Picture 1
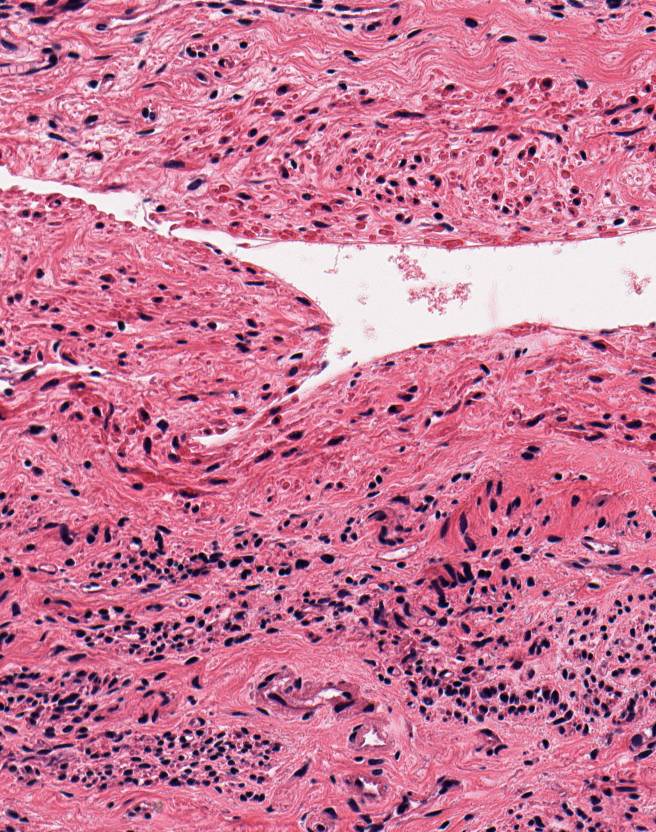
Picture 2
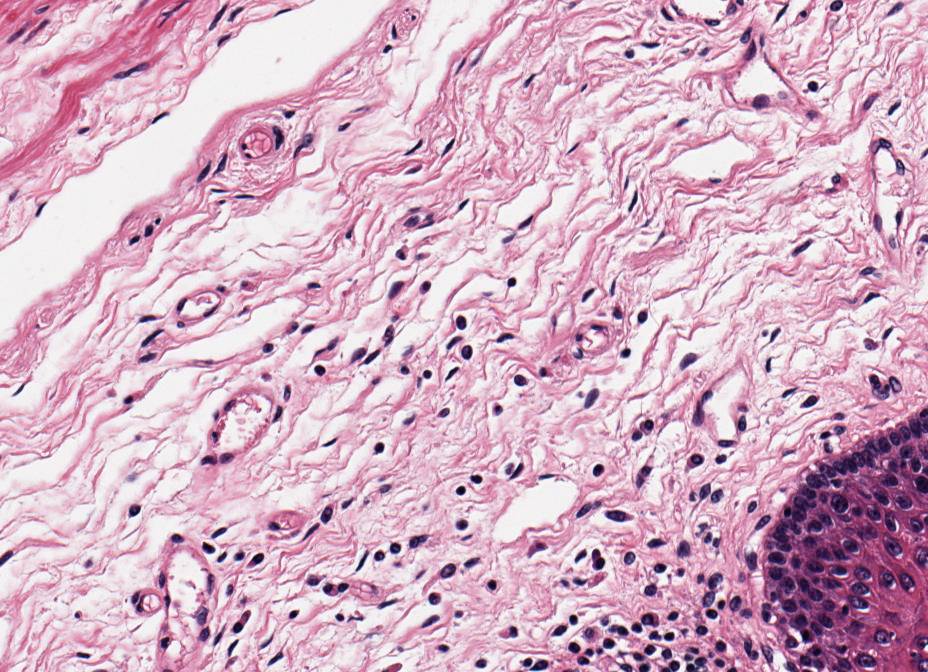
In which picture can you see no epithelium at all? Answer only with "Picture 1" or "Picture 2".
Picture 1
